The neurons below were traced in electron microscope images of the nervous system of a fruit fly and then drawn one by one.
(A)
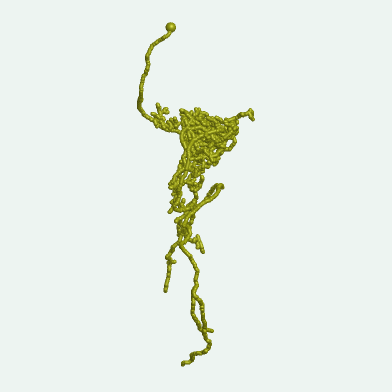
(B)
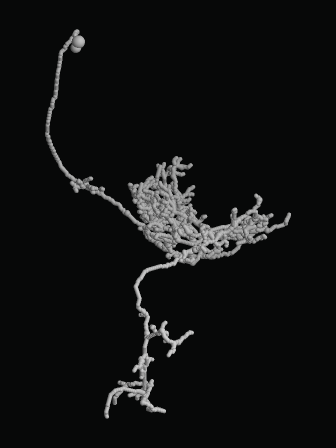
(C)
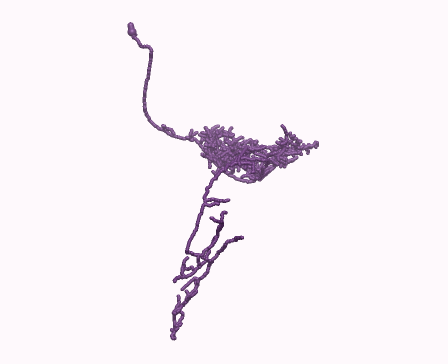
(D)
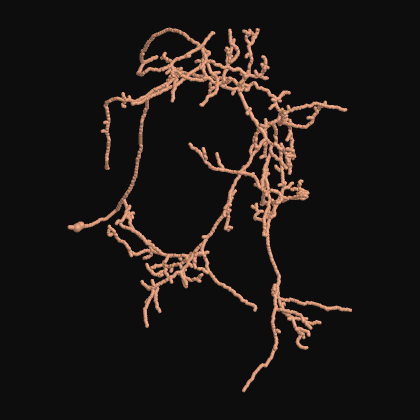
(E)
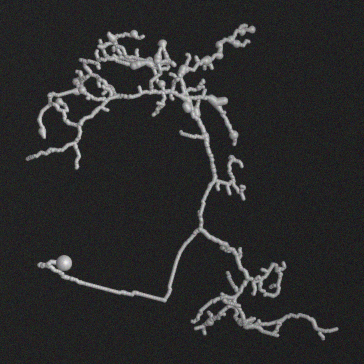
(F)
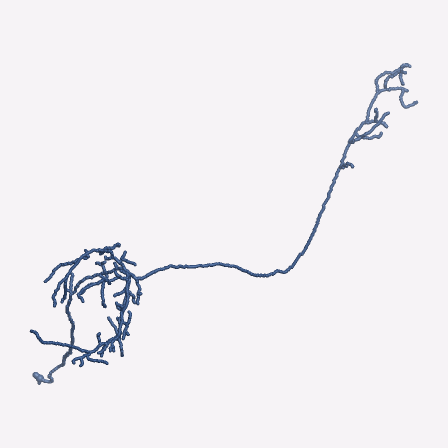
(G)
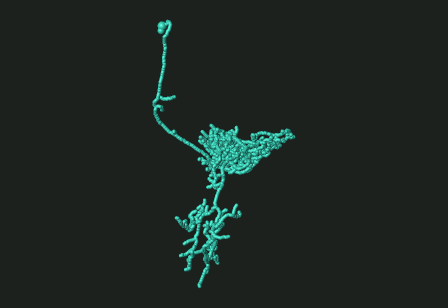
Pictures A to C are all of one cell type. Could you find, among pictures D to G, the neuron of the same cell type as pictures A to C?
Picture G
